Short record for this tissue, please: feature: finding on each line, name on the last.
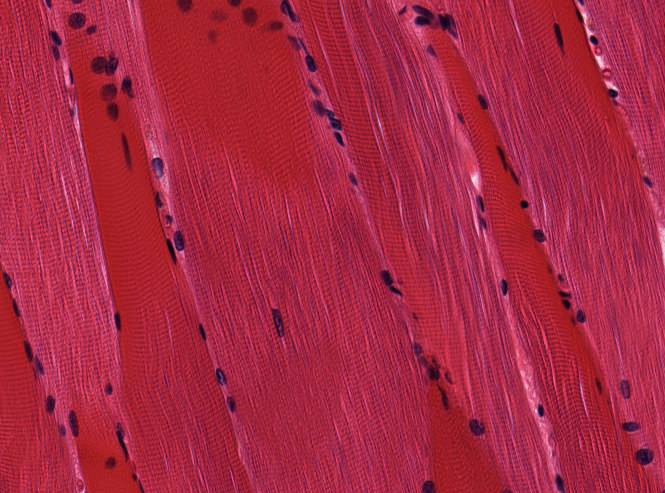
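Fibres: long and parallel, filling the field, running obliquely from top toward lower right
Striations: fine, regular, crossing each fibre's width
Branching: none; fibres lie side by side without joining
Nuclei: dark, flattened, elongated, at the fibre edges
Name: skeletal muscle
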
